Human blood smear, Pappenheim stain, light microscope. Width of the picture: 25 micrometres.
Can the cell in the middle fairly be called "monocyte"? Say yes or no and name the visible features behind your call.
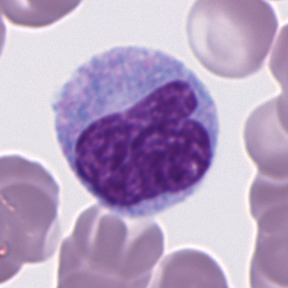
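Start with the outline, which is round and smooth; that goes against a hairy cell.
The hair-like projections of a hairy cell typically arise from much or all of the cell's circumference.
Next, the nucleus is folded over on itself into overlapping lobes, which goes with monocyte.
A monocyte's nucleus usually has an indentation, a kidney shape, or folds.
No nucleoli can be seen, and that too sides with monocyte.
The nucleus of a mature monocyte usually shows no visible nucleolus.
The cytoplasm is pale greyish blue, a colour that does not count against a hairy cell.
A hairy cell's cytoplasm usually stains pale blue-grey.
Fine pinkish-purple granules dust the cytoplasm, and the nucleus is about 12 micrometres across. Red cells lie close around the cell on several sides. Weighing it all, the name monocyte fits this cell.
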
